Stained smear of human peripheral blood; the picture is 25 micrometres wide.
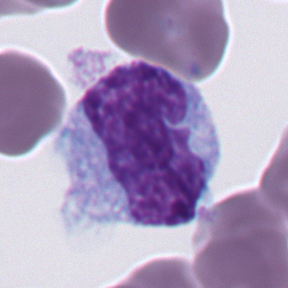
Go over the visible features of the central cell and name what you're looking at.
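A notch indents the nucleus on its right side. The cytoplasm is pale grey-blue and forms a broader rim to the left of the nucleus than to the right. Fine lilac granules are scattered through it. The cell is a monocyte.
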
